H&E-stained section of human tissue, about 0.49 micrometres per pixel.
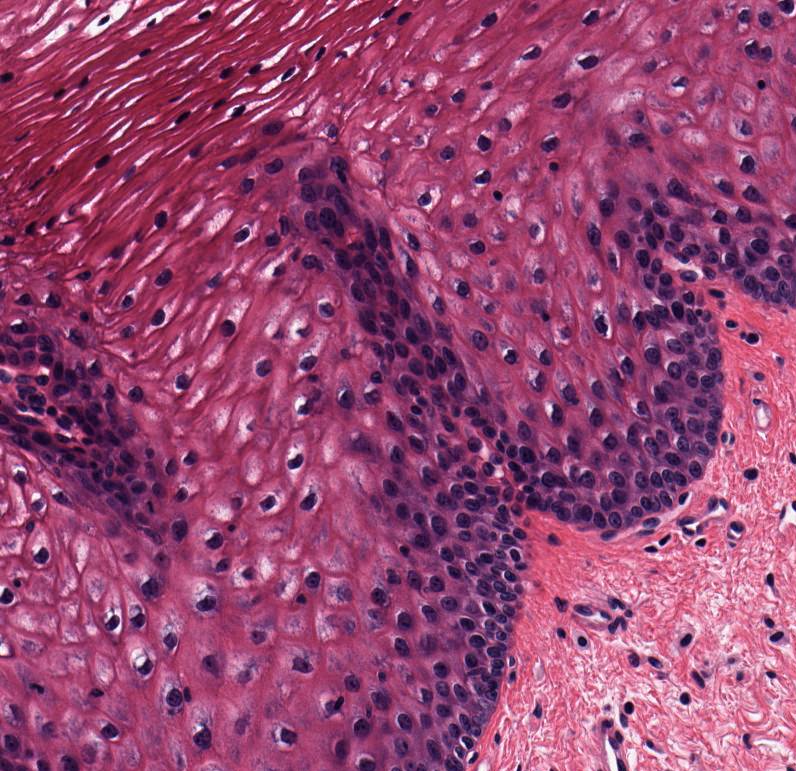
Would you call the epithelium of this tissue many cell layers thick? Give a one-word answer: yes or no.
Yes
